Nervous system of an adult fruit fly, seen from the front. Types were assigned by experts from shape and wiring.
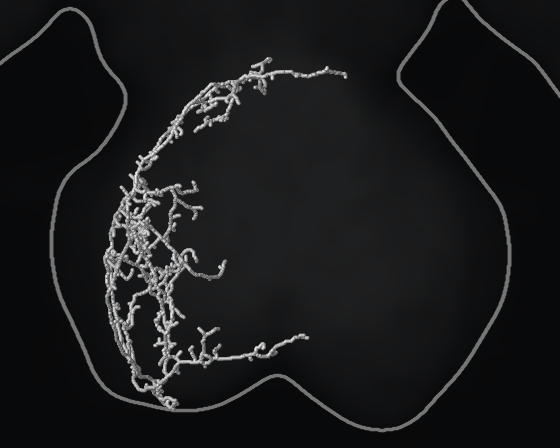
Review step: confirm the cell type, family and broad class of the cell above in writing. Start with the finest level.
IN19A043; hemilineage 19A; nerve-cord intrinsic neuron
